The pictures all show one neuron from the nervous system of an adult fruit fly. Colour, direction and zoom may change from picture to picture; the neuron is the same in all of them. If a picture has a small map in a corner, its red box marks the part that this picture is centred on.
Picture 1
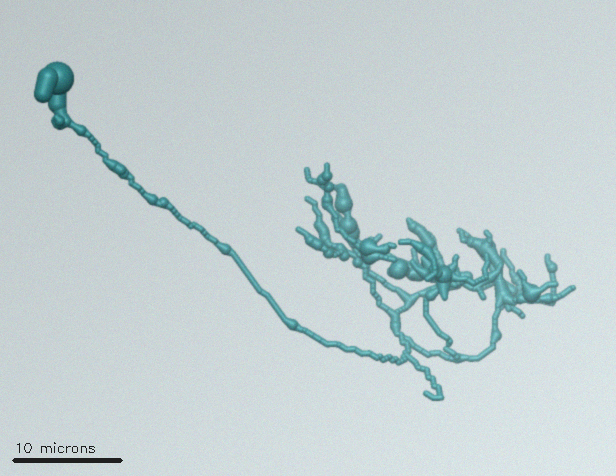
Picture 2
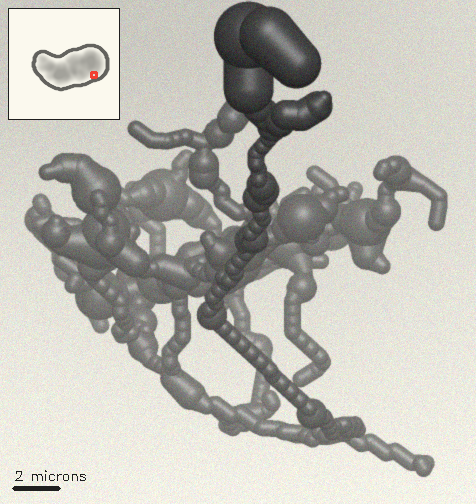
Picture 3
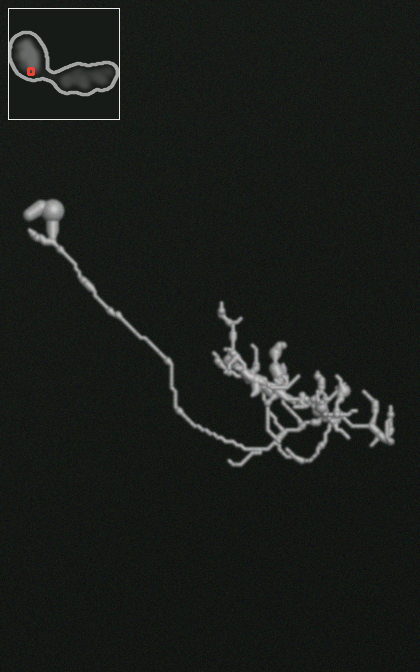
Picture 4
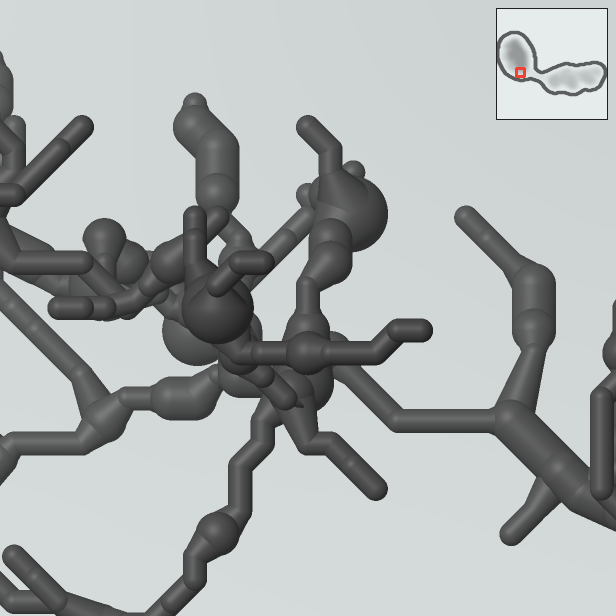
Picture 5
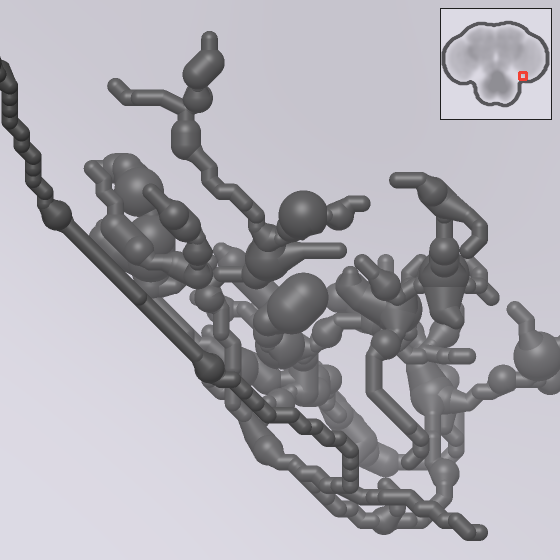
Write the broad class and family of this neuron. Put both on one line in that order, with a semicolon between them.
optic-lobe intrinsic neuron; Dm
